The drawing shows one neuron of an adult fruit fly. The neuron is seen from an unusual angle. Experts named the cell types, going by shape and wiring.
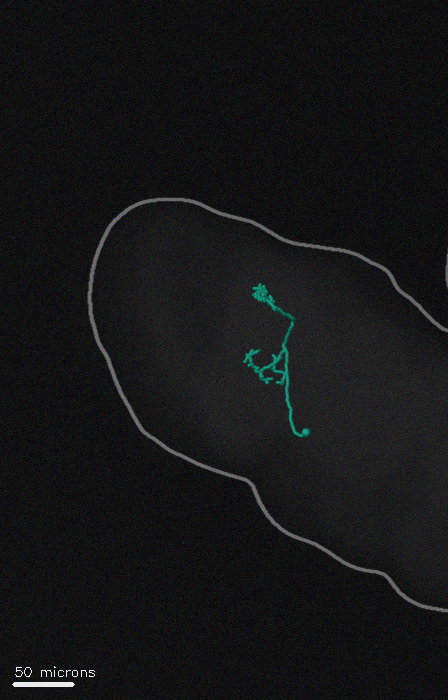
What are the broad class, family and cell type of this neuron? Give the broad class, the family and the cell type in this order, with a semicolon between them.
visual projection neuron; LC; LC12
